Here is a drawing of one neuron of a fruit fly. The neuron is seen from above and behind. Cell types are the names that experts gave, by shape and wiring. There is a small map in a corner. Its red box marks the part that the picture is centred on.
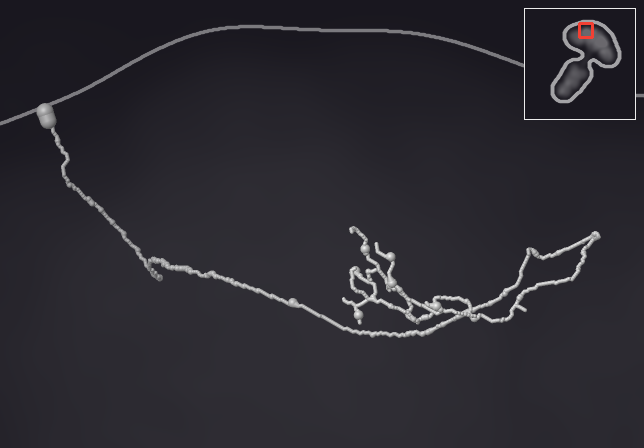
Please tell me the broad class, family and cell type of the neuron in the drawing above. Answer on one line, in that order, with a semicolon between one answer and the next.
central-brain intrinsic neuron; hemilineage SIPa1_ventral; CB1391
